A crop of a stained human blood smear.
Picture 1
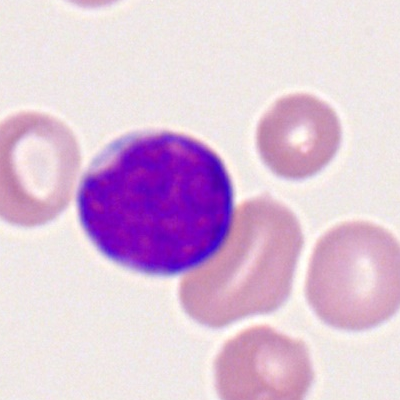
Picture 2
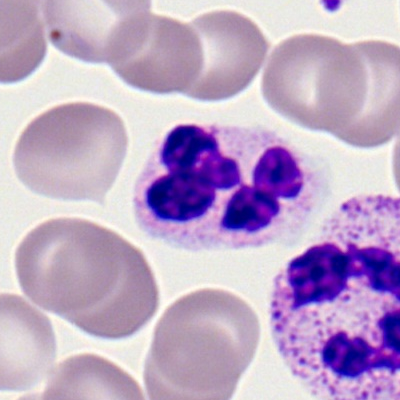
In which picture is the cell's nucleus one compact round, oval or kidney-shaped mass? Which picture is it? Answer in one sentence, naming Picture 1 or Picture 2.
In Picture 1, the nucleus of the cell is one compact round, oval or kidney-shaped mass.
